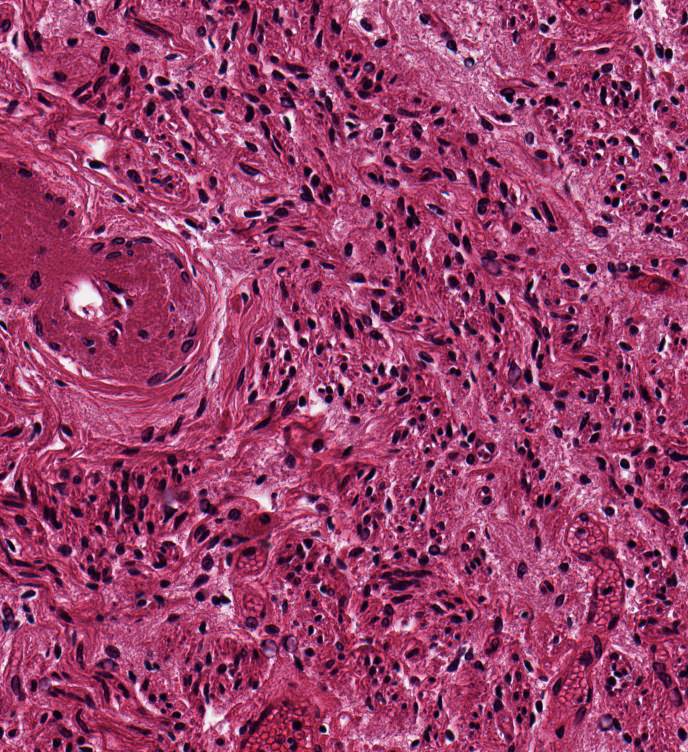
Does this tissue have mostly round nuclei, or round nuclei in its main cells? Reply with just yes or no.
No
